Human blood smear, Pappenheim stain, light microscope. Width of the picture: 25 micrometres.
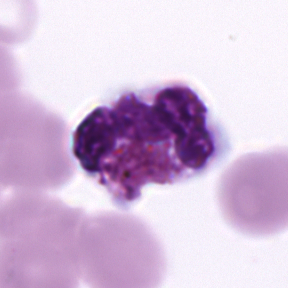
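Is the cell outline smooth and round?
No; it is irregular and lumpy.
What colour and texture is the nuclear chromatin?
Dark purple and coarsely clumped.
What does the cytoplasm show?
It is pinkish-purple, shows mainly in the lower middle of the cell, and holds a few small reddish-orange granules centrally.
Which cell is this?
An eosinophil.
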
